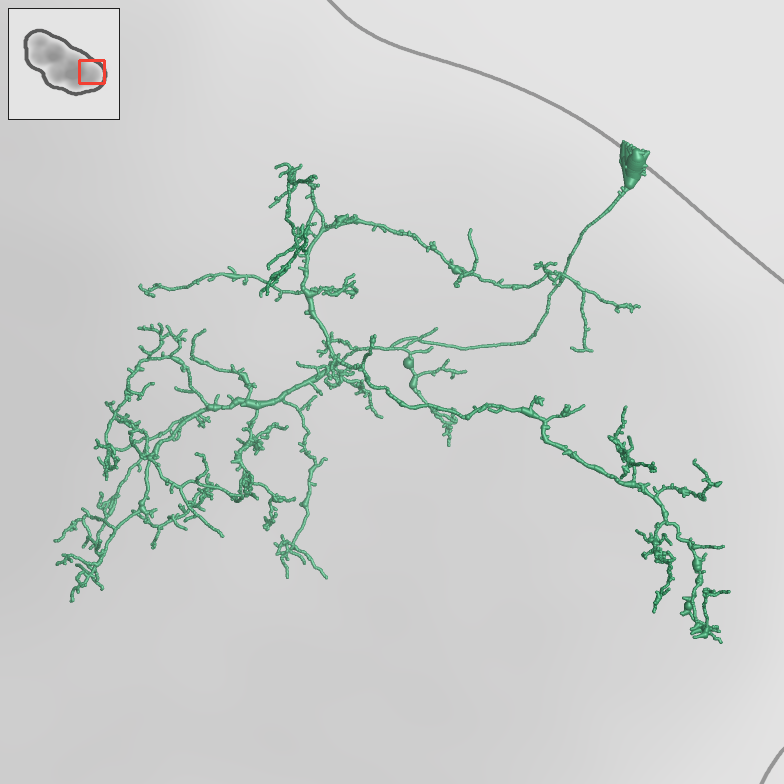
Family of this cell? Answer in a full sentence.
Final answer: The family is hemilineage 21A.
